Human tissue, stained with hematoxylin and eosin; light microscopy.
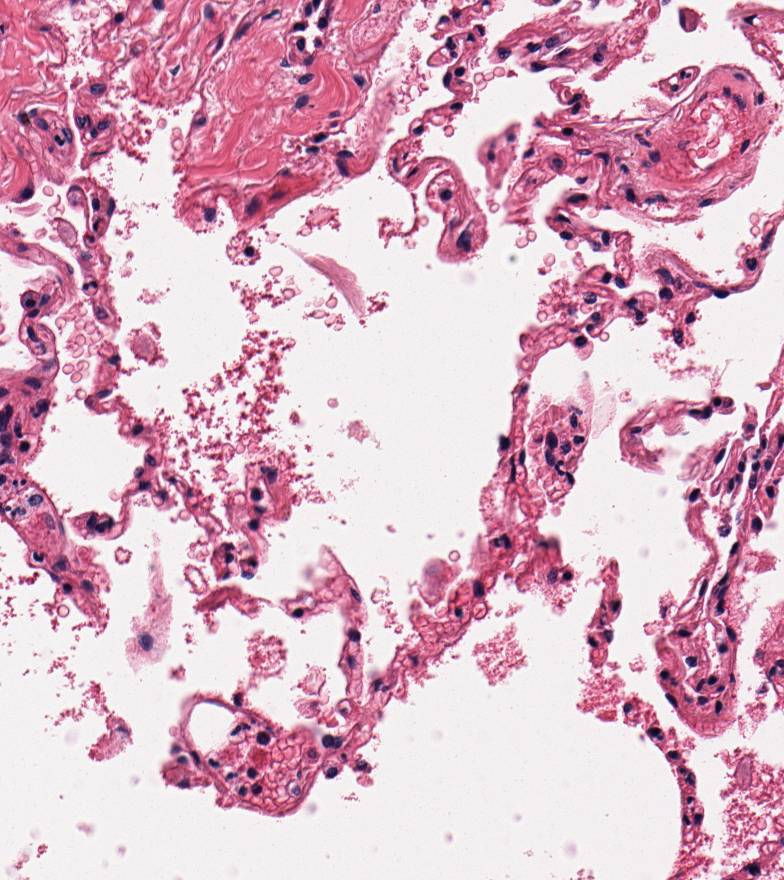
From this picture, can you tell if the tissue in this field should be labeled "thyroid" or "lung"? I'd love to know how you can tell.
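This is lung. Thin, branching pink septa outline large empty spaces and are lined by flattened cells with small dark elongated nuclei.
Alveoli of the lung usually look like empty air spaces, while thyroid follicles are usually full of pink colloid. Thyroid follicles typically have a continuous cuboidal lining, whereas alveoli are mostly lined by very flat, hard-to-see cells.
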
